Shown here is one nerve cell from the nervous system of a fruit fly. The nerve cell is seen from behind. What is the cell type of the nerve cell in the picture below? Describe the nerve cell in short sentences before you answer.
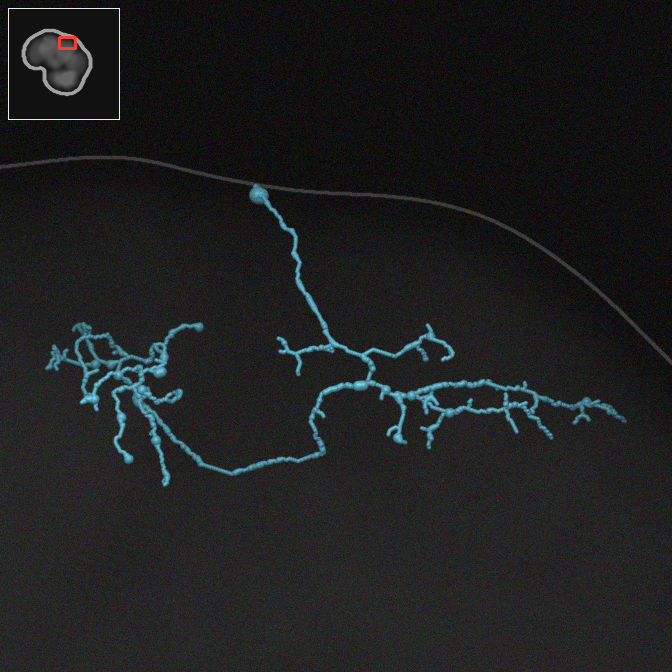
The cell body is at the top of the picture. Dozens of branch ends can be seen. Its broad class is central-brain intrinsic neuron. It is of cell type SMP533.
